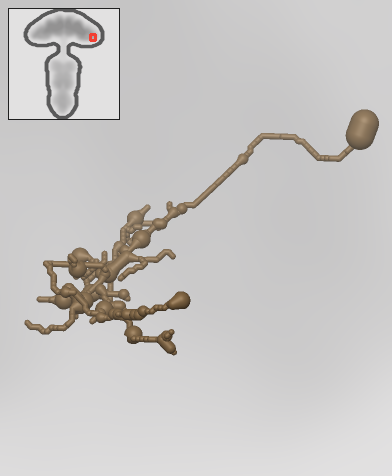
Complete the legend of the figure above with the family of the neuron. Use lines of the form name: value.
family: Dm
